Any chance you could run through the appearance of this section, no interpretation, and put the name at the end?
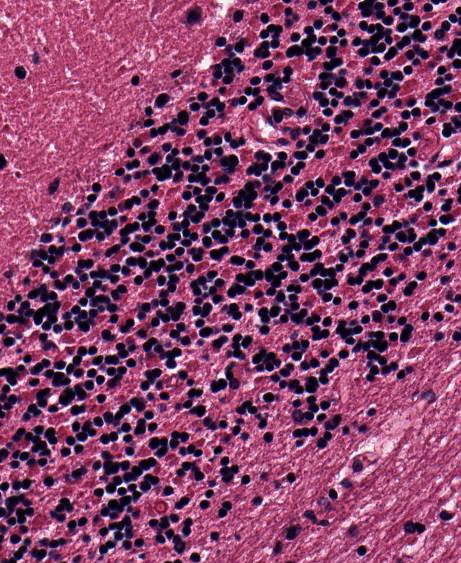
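A broad, dense band of small, round, uniform, deeply stained nuclei with scant visible cytoplasm runs from lower left to upper right. Small nucleus-free pink patches lie between them. At lower right the band gives way to pink fibrous tissue with sparse nuclei. This is cerebellum.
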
